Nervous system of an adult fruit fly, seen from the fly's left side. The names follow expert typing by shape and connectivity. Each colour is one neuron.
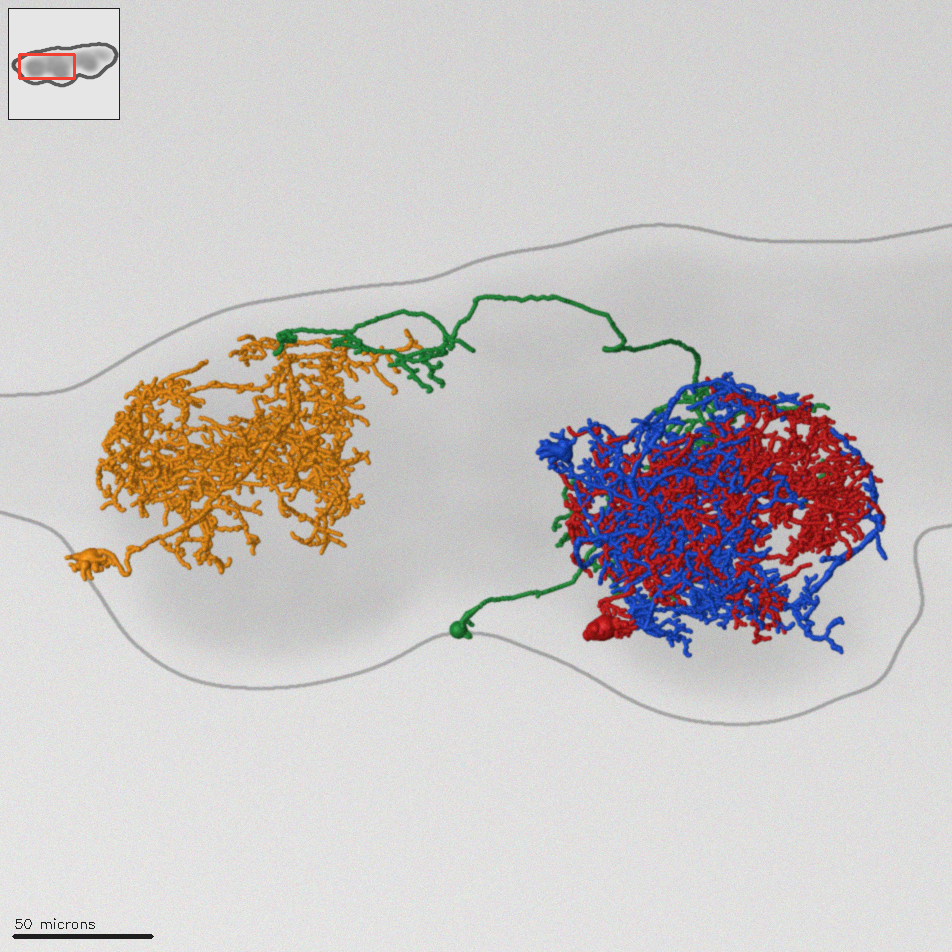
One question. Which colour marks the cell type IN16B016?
orange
